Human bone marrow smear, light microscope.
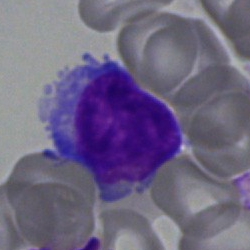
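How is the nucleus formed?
As a single unlobed mass that fills most of the cell.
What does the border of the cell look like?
The outline is irregular rather than smoothly round, and small bleb-like projections fringe its upper-left edge.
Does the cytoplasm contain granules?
No granules are visible in it.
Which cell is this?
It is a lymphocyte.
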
